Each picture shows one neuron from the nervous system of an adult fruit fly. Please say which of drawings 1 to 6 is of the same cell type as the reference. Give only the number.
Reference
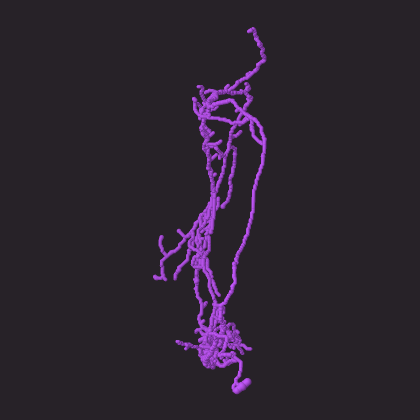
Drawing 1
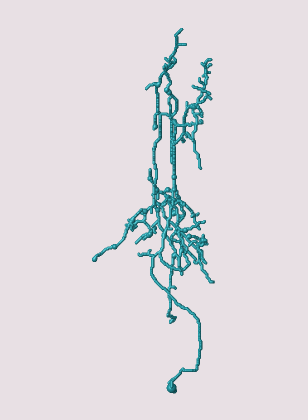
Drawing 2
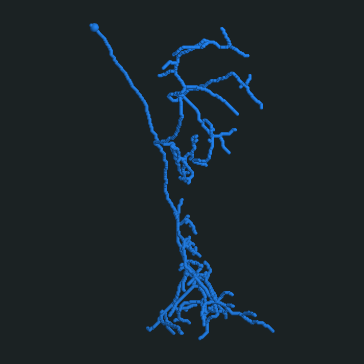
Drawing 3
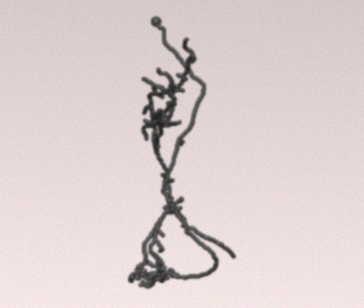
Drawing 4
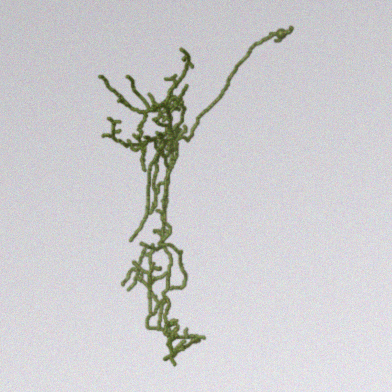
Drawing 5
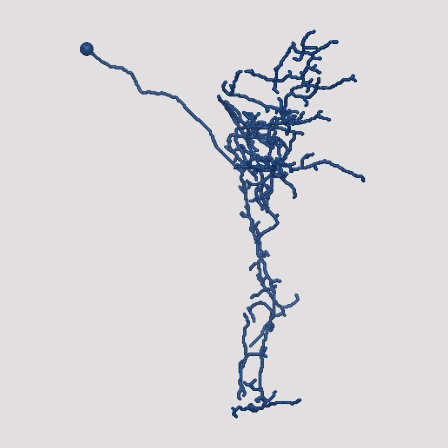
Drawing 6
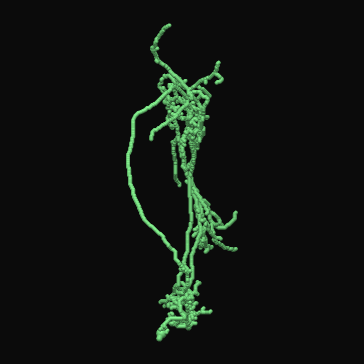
6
